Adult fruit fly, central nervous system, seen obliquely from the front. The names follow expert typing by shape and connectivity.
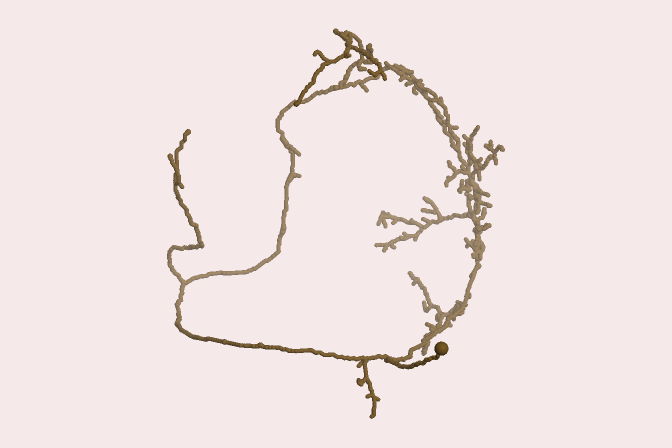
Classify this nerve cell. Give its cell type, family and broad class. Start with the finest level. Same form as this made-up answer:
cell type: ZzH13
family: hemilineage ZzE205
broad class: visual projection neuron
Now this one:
cell type: CB4152
family: hemilineage SLPav1_medial
broad class: central-brain intrinsic neuron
